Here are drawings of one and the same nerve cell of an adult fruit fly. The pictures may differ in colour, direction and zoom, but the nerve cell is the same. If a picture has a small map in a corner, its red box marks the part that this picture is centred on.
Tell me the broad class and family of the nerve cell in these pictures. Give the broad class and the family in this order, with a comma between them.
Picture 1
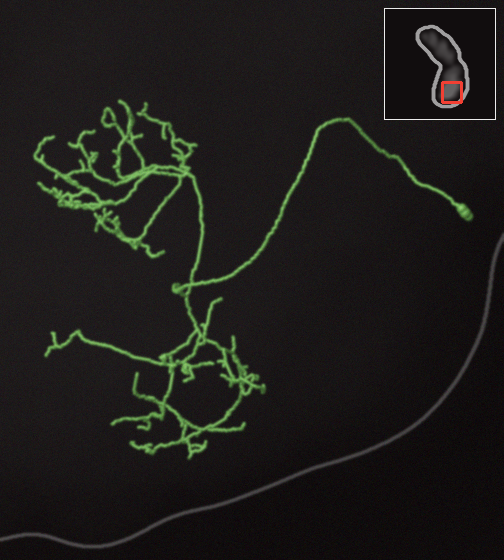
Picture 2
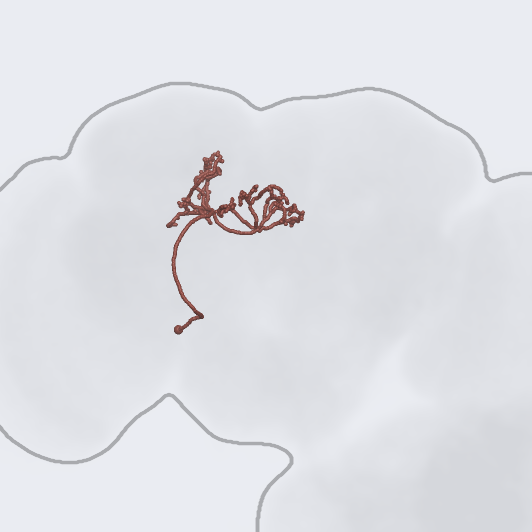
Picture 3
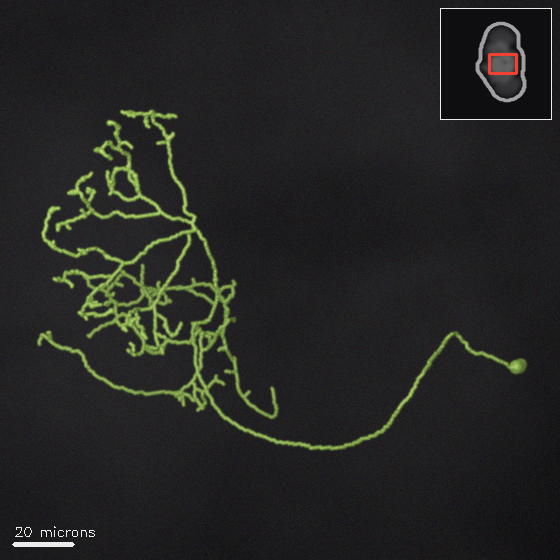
central-brain intrinsic neuron, hemilineage LALv1_dorsal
